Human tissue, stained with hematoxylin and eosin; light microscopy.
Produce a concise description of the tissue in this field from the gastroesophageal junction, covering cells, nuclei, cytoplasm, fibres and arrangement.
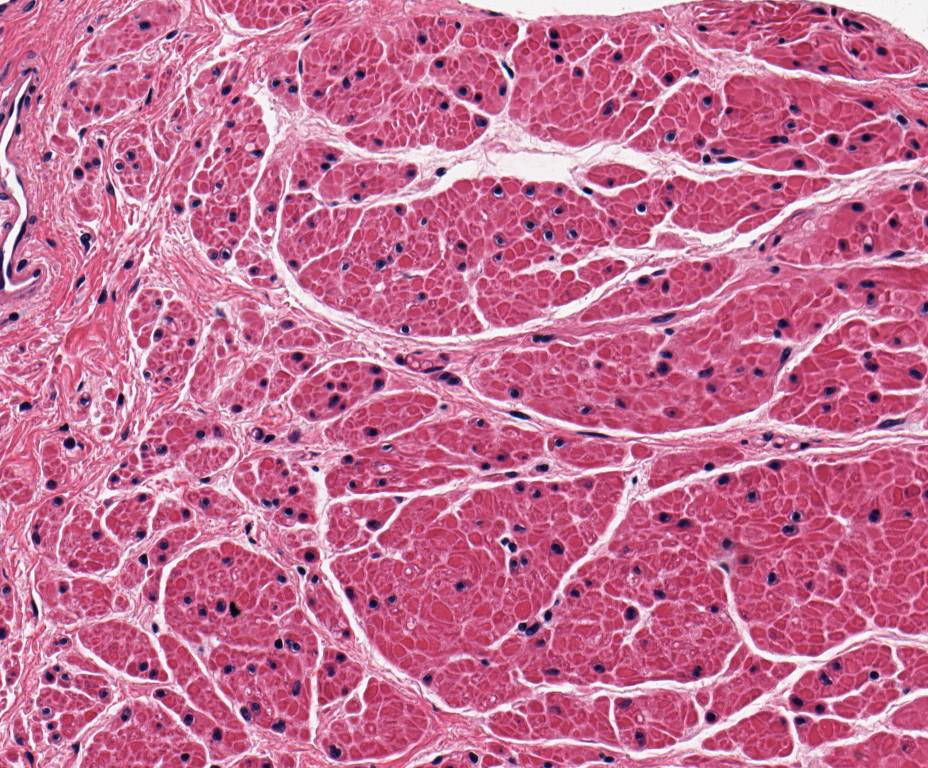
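Smooth muscle, cut mostly in cross-section, grouped into irregular bundles across the field. Cells within each bundle: small, closely packed, rounded-to-polygonal pink profiles. Dark round nuclei central in only a minority of the profiles. Connective tissue at upper left denser, more deeply pink, with wavy fibres.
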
